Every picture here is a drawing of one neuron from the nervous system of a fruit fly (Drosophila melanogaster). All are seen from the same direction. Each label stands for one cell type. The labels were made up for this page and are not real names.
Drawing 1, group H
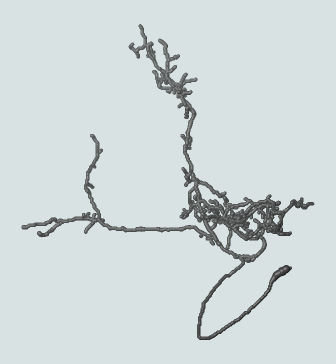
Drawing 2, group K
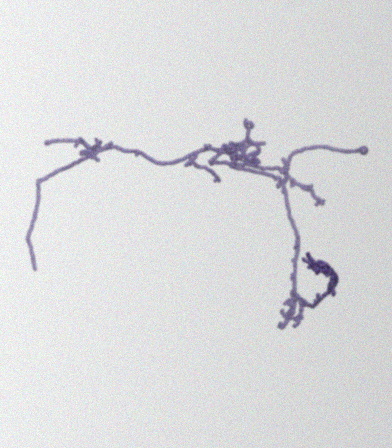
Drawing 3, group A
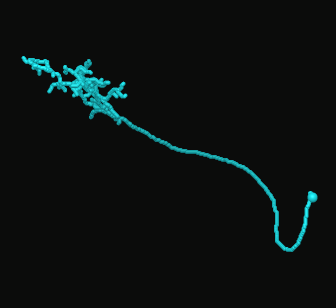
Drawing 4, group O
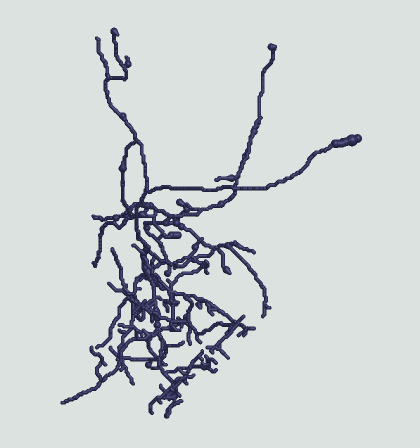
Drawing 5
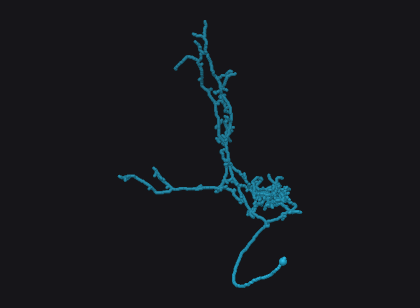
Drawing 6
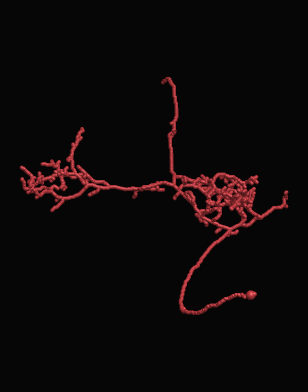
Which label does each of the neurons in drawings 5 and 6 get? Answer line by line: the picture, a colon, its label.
5: group H
6: group H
